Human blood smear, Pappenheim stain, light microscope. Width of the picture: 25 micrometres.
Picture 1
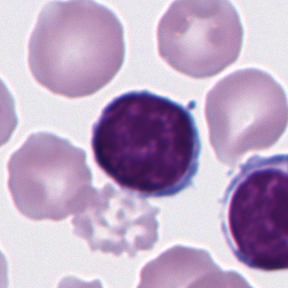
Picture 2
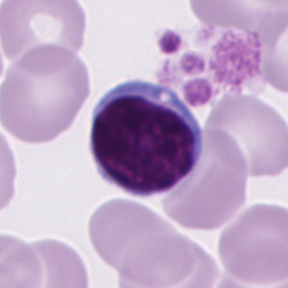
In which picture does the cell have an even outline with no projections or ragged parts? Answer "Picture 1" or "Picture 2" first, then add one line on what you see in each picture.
Picture 2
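What picture 1 shows: A single tiny knob projects from the upper right edge of the cell.
What picture 2 shows: The outline of the cell is round and smooth.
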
